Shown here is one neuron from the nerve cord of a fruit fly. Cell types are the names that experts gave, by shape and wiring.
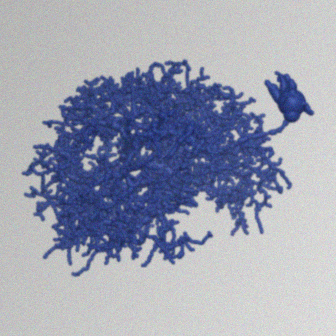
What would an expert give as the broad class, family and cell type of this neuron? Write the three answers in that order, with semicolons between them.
nerve-cord intrinsic neuron; hemilineage 13A; IN13A001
